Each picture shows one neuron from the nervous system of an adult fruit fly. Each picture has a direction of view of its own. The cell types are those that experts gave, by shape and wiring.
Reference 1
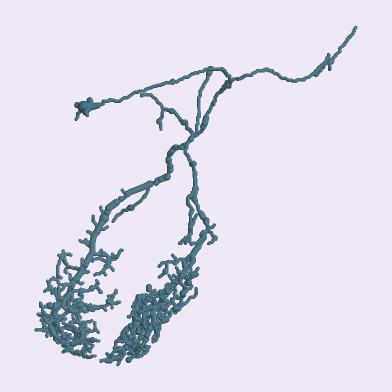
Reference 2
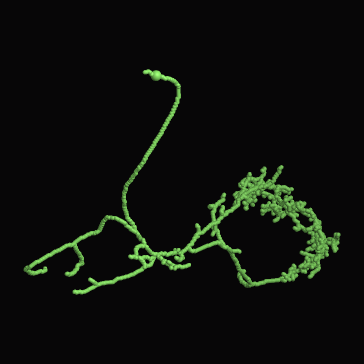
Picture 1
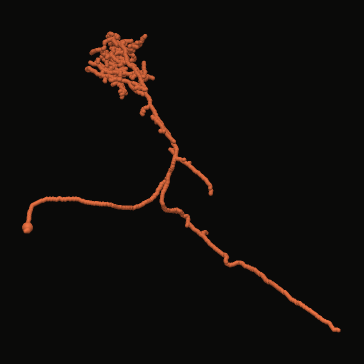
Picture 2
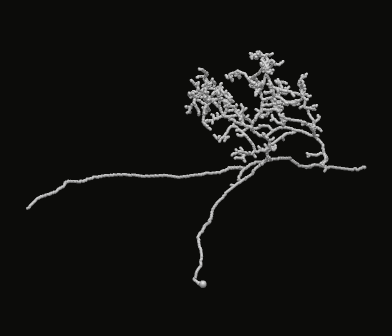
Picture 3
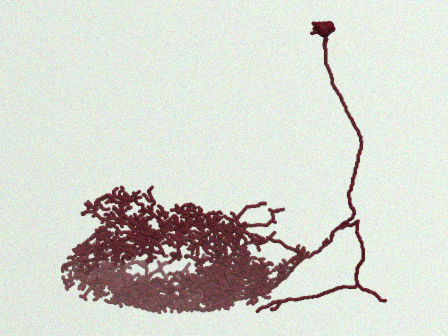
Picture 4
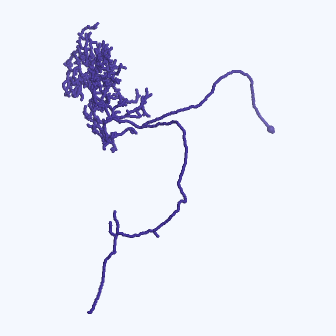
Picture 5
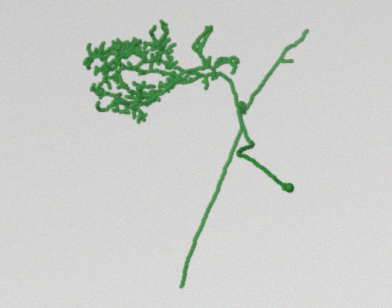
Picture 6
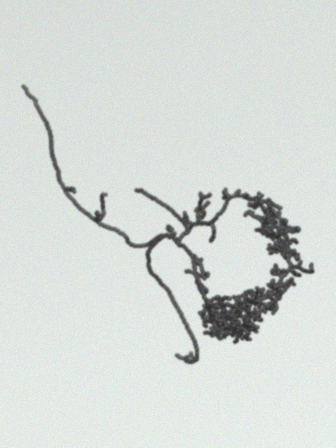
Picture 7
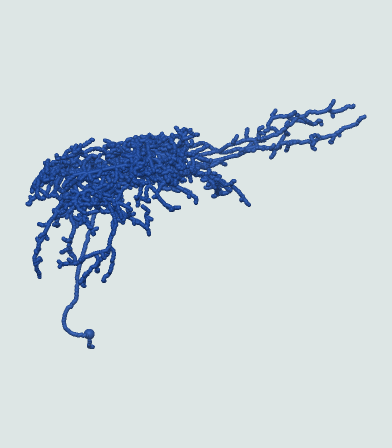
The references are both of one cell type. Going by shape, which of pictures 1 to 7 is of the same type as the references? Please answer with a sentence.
Picture 6 shows a neuron of the same cell type.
